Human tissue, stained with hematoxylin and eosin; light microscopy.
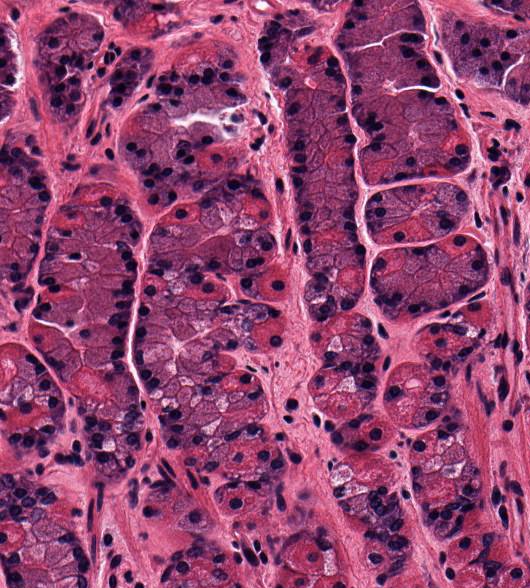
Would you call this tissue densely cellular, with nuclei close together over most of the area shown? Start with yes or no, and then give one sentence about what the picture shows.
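Yes. The glands are lined by crowded cells that leave almost no visible lumen.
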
